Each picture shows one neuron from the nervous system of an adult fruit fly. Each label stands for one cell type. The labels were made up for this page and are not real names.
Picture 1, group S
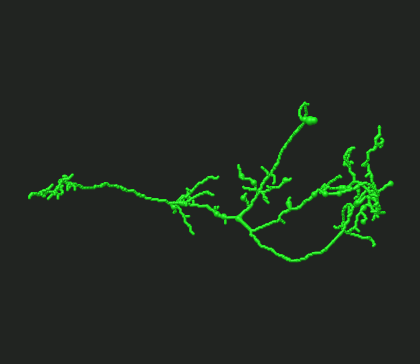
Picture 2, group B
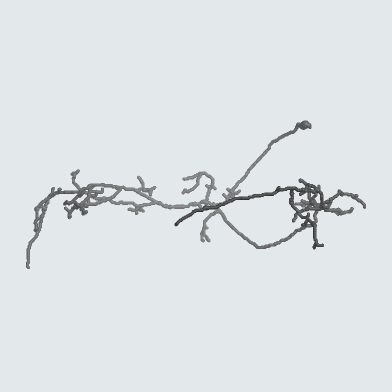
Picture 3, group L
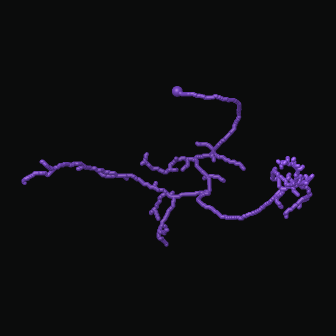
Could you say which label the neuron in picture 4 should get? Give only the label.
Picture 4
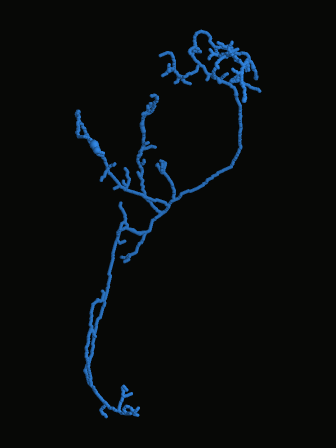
group S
